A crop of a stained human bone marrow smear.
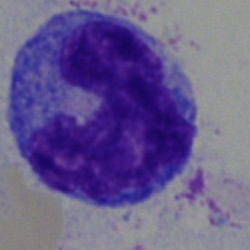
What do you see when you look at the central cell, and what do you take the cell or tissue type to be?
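The nucleus is deeply indented, its notch opening toward the left. No distinct nucleolus is visible. Cytoplasm is widest on the left side, where it fills the notch, and is a pale bluish-lilac colour. This cell is a monocyte.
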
